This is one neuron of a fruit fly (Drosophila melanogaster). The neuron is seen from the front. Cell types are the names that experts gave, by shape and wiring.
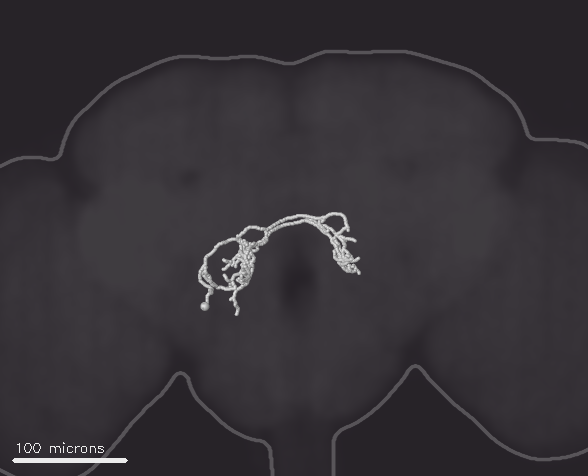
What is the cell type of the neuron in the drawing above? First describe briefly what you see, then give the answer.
From left to right in the picture it spans about 140 microns. In this view it is wider than it is tall. This is a central-brain intrinsic neuron. Its cell type is v2LN32.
